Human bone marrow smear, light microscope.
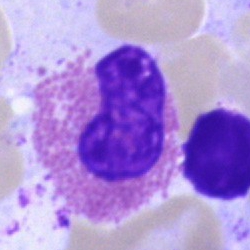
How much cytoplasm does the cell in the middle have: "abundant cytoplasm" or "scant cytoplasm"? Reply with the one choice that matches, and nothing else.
Abundant cytoplasm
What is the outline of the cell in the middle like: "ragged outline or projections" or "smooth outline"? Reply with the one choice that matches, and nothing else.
Ragged outline or projections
